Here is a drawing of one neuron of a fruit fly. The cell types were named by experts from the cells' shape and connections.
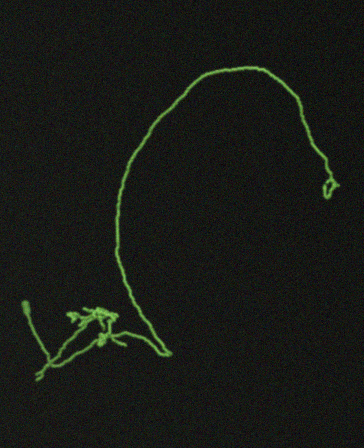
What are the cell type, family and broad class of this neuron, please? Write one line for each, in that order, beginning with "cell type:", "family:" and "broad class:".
cell type: LoVP12
family: LoVP
broad class: visual projection neuron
